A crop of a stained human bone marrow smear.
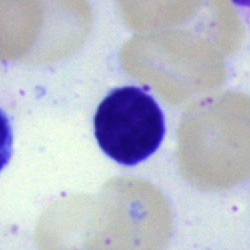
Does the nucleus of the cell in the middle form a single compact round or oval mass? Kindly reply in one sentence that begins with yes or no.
Yes, round or oval in outline, its nucleus forms one compact mass.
